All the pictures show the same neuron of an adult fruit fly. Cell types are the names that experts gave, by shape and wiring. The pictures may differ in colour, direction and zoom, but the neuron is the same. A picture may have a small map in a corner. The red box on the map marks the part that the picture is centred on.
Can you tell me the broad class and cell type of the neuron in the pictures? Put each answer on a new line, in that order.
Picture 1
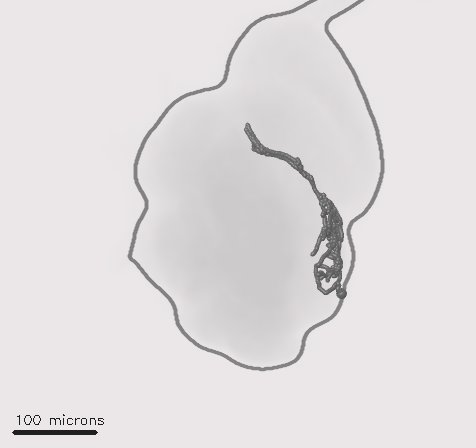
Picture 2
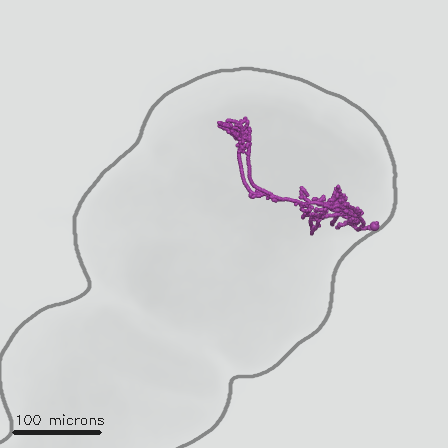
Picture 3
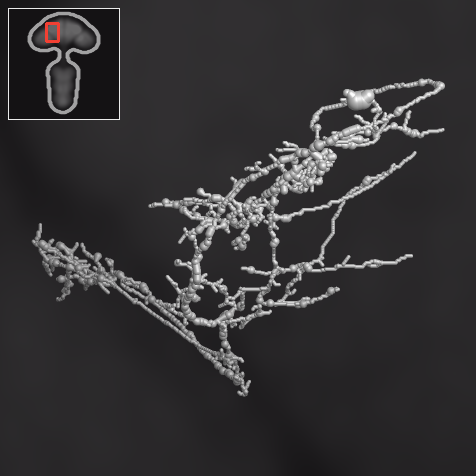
central-brain intrinsic neuron
aMe23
